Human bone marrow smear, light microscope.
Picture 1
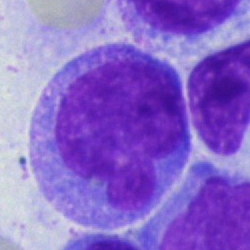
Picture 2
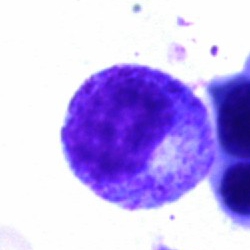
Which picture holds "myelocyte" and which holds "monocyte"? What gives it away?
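Two cells, two kinds: the monocyte is the one in picture 1, and the myelocyte the one in picture 2. Outline comes first, and here they agree, both being round and smooth. Nuclear shape comes second: the monocyte's nucleus has a notch along its lower edge, whereas the myelocyte's is a single unsegmented mass.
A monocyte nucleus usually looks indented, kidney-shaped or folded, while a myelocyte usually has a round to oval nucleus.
Third is position: the monocyte's nucleus lies off-centre toward the upper right, leaving the rim of cytoplasm widest on the left, while the myelocyte's nucleus fills the upper-left part of the cell, with the cytoplasm forming a crescent on the lower-right side and a pale zone lying against the nucleus. Fourth is chromatin: in the monocyte it is finely textured rather than coarsely clumped, and in the myelocyte it is dark purple and mottled rather than smooth. Last, another nucleated cell lies close against the monocyte's right side.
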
